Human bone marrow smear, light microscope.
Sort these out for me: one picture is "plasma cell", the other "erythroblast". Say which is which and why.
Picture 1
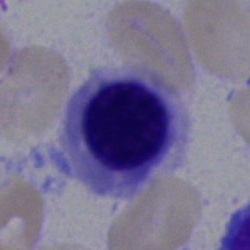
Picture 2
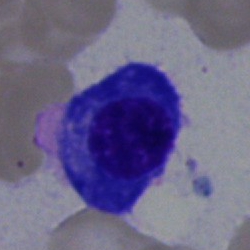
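Identity first: picture 1 is the erythroblast, picture 2 the plasma cell. Outline: the erythroblast is roughly round, the plasma cell roughly oval with a slightly irregular, bumpy edge. Nucleus position: both nuclei sit off-centre, the erythroblast's toward the upper right, the plasma cell's toward the right side. Chromatin: dark purple and densely stained in the erythroblast, dark purple and densely clumped in the plasma cell.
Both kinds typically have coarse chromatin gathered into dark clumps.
Cytoplasm colour: pale lilac-blue in the erythroblast against a deep, intense blue in the plasma cell.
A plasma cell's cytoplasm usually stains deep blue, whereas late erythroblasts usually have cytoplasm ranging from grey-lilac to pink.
Cytoplasm rim: widest on the lower left side in the erythroblast; in the plasma cell a broad rim, widest on the left side of the nucleus. Granules: no distinct granules visible in either cell.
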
